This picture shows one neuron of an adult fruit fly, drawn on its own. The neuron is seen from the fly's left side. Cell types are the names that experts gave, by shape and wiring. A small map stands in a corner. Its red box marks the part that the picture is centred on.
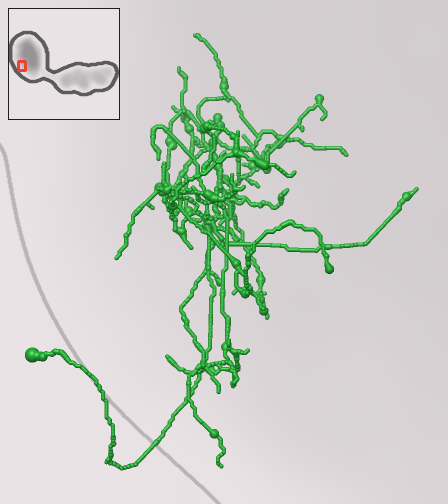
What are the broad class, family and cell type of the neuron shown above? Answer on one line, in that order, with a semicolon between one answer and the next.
central-brain intrinsic neuron; hemilineage TRdm; GNG275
